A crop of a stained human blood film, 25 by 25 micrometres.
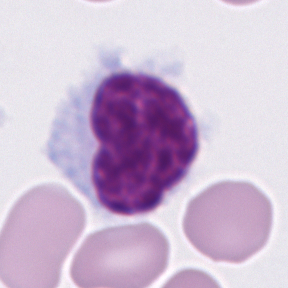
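Hairy cell in a stained smear of peripheral blood. The cell measures about 14 micrometres across, about 1.75 times the width of a red cell lying whole in the picture. The nucleus, about 12 by 9 micrometres, fills about 70% of the cell's area and lies toward the right of the cell. A shallow notch marks its left edge. The chromatin is dark purple and coarsely clumped, with paler streaks between the clumps. The cytoplasm is pale greyish blue, and most of it lies to the left of the nucleus.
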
